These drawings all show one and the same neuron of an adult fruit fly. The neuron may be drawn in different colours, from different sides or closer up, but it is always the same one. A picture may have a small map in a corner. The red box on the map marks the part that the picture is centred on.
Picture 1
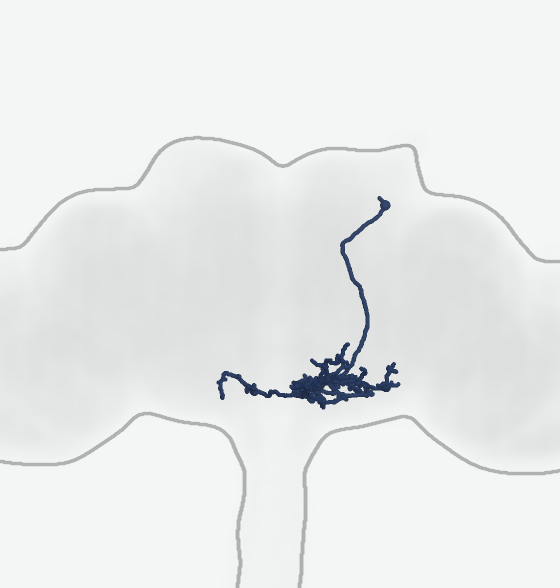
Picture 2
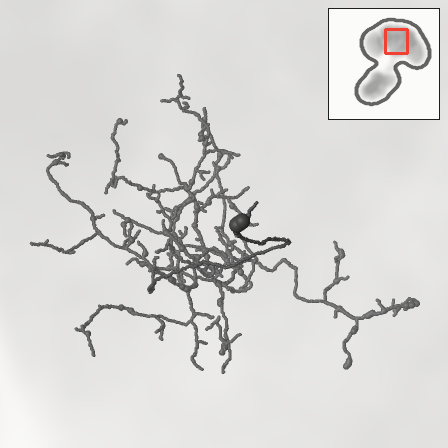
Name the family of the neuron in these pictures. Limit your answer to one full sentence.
The family of the neuron is hemilineage LALv1_ventral.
